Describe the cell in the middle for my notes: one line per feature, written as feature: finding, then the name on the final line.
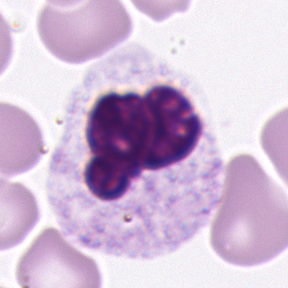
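Chromatin: dense, dark purple
Cytoplasm: plenty of it, pale greyish-lilac
Granules: many fine purplish ones dusted through the cytoplasm
Nucleus: up in the top part, wider rim of cytoplasm below
Name: segmented neutrophil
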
